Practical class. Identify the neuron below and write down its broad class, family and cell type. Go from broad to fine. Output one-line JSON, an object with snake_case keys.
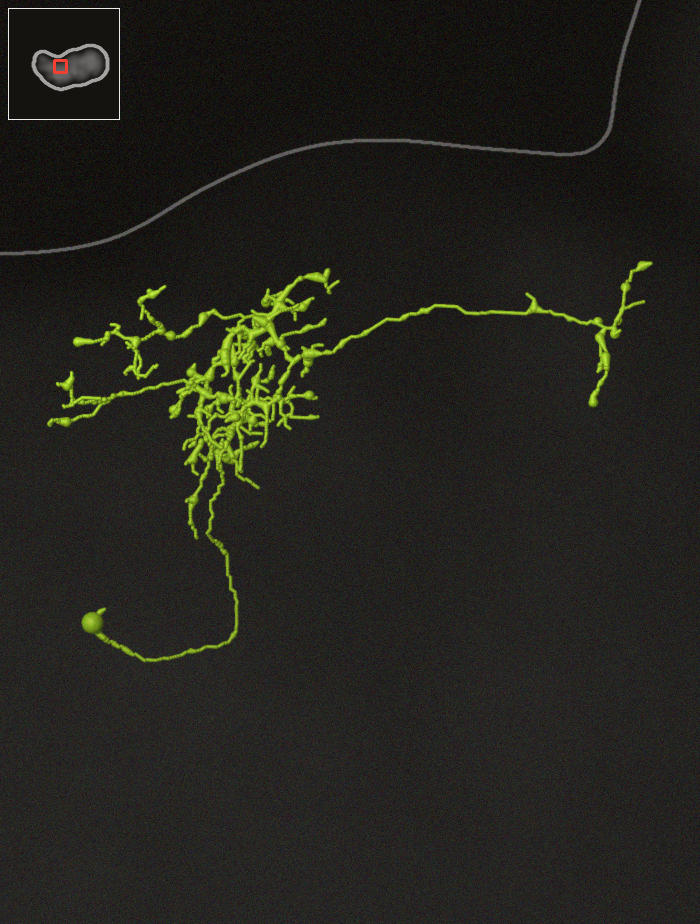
{"broad_class": "optic-lobe intrinsic neuron", "family": "Y", "cell_type": "Y11"}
